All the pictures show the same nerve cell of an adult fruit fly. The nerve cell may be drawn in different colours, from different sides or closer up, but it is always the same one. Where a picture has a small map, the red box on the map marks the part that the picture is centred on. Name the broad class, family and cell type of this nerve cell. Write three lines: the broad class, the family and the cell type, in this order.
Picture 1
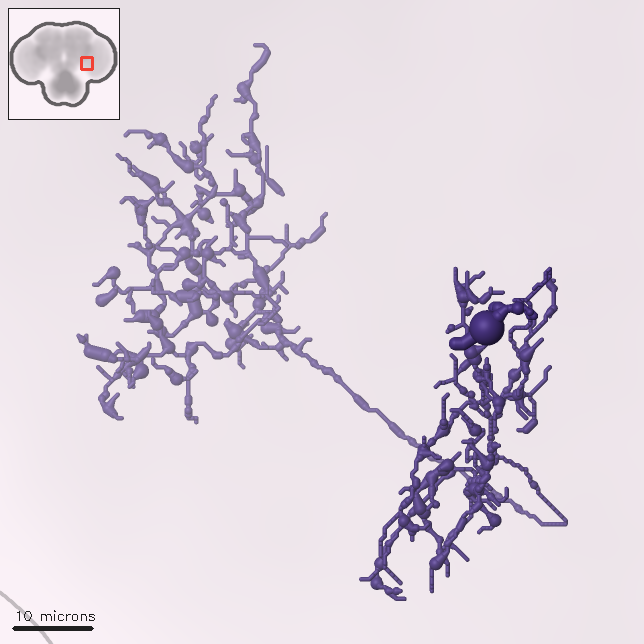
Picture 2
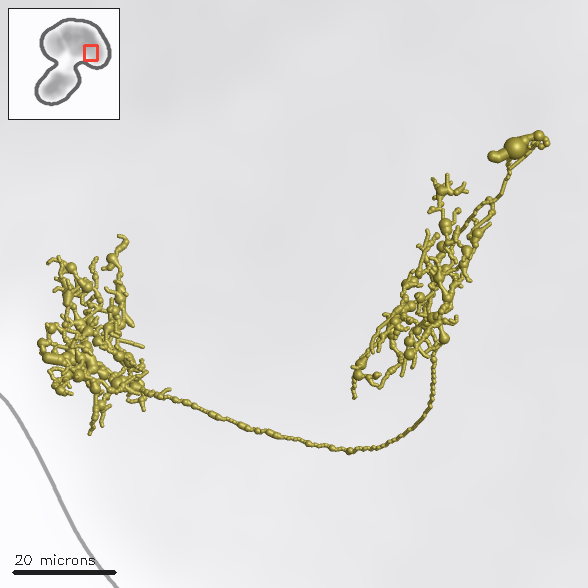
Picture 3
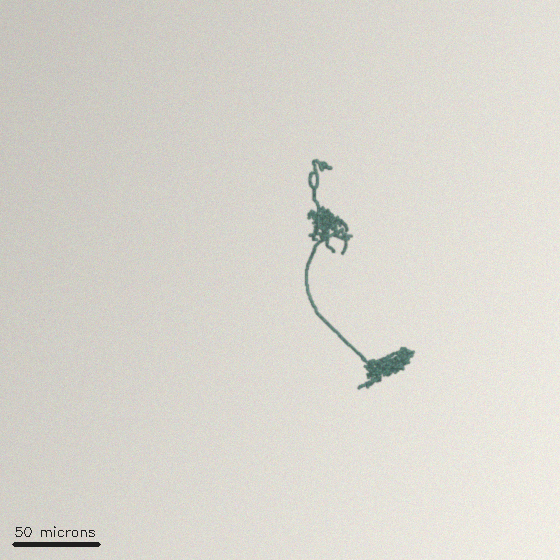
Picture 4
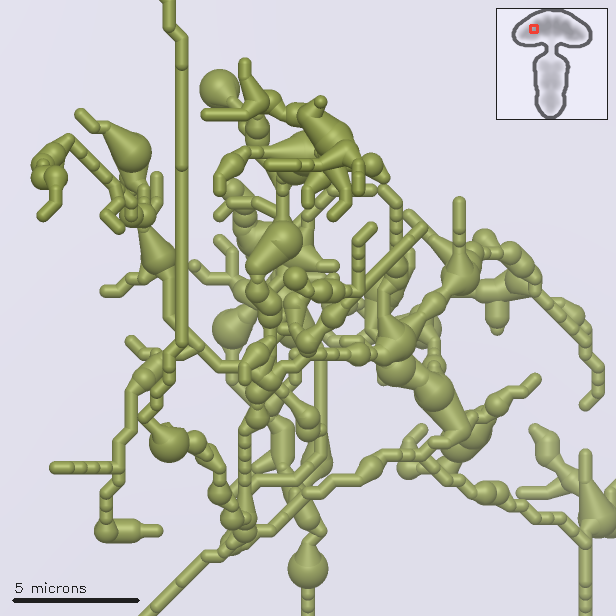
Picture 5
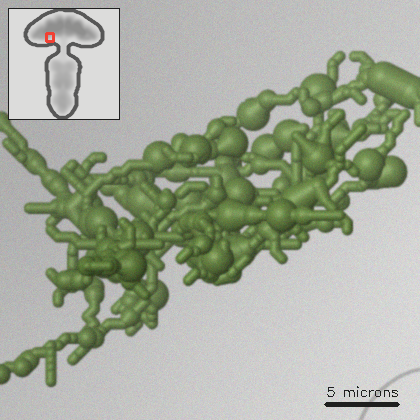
optic-lobe intrinsic neuron
TmY
TmY19a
